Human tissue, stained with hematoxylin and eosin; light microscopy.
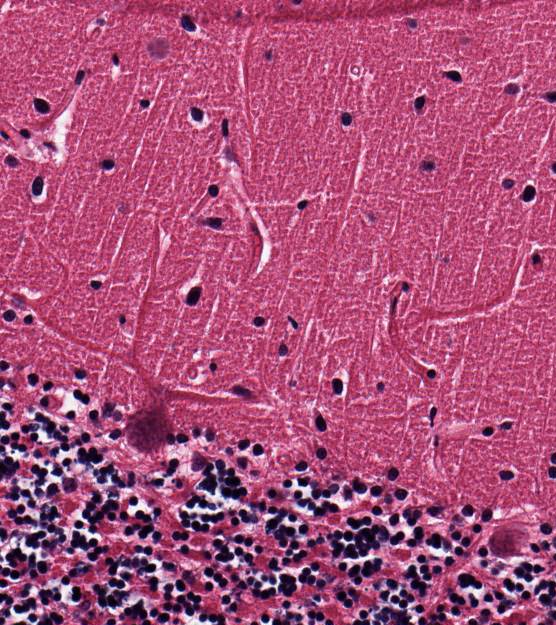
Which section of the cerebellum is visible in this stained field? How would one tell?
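The broad, pale pink, sparsely cellular band above is the molecular layer.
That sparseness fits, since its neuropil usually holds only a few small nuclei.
Below lies a dense band of small, round, dark nuclei with scant cytoplasm. On the boundary, large neurons sit singly, widely spaced; the one at lower left sends a thick process upward.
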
